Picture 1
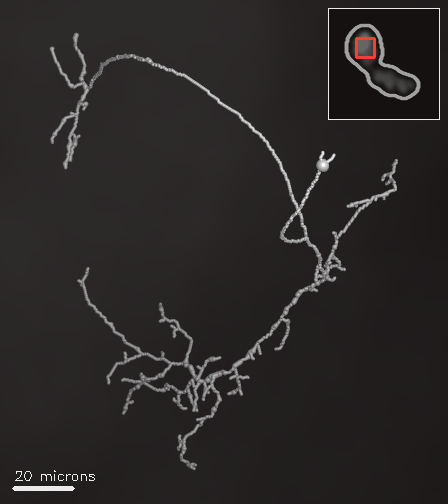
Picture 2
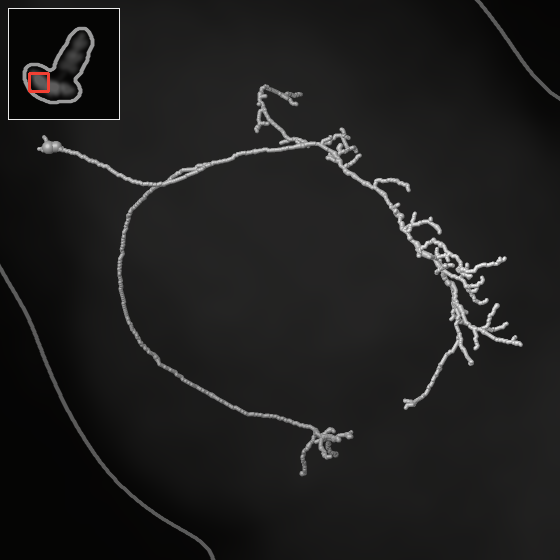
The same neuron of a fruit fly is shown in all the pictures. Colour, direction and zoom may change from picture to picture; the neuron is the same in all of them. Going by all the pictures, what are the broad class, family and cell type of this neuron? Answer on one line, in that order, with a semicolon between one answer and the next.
central-brain intrinsic neuron; hemilineage SLPa&l1_lateral; WED034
